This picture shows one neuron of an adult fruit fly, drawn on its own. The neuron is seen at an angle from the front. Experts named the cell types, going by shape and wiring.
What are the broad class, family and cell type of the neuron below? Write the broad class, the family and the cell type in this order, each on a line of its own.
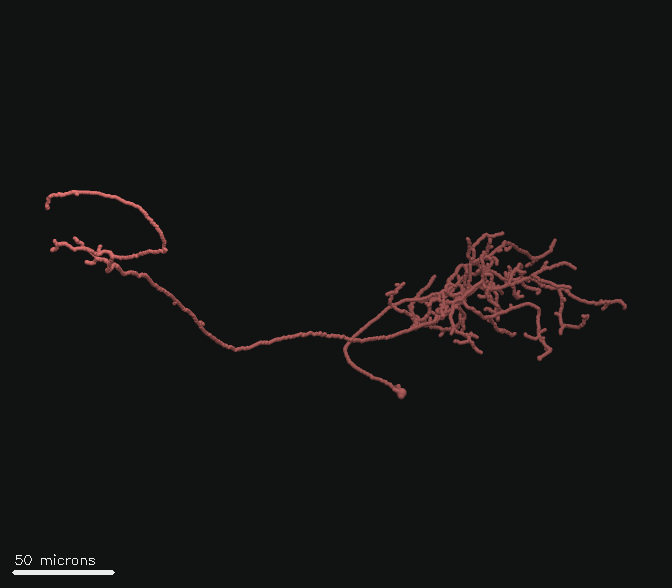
ascending neuron
hemilineage 08B
AN08B081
